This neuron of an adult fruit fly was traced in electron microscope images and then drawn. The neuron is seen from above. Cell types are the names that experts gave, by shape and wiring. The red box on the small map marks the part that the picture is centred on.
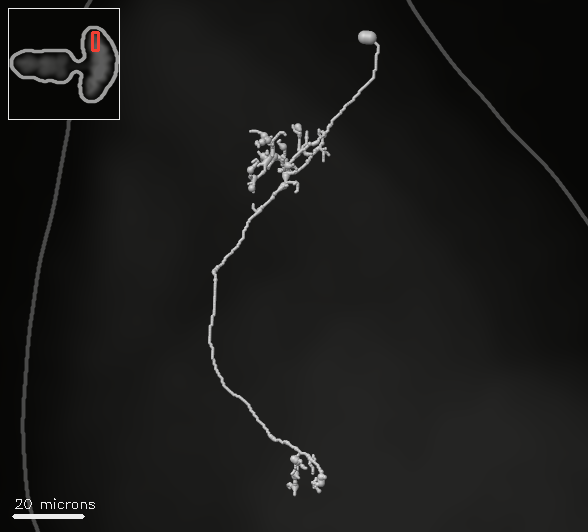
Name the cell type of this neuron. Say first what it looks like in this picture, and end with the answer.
It lies in the brain. From top to bottom in the picture it spans about 130 microns. Its broad class is optic-lobe intrinsic neuron. Its cell type is Tm29.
